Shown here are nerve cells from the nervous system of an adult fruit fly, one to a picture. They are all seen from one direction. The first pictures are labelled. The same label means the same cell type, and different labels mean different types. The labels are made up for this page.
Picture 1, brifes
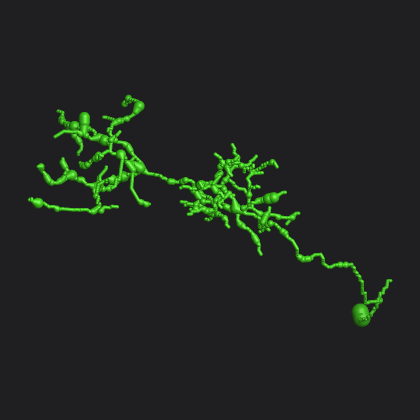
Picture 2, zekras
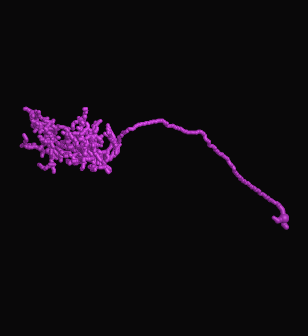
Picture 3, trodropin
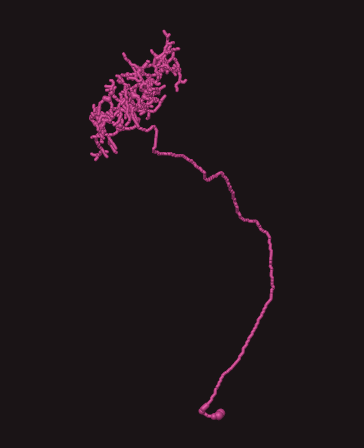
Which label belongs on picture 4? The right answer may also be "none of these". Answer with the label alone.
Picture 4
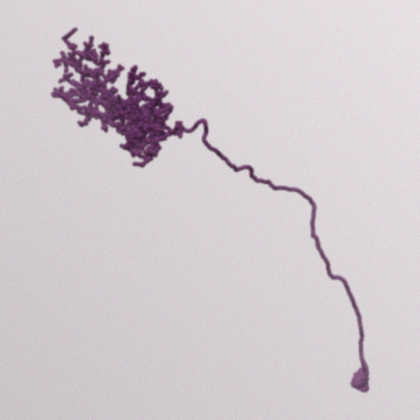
zekras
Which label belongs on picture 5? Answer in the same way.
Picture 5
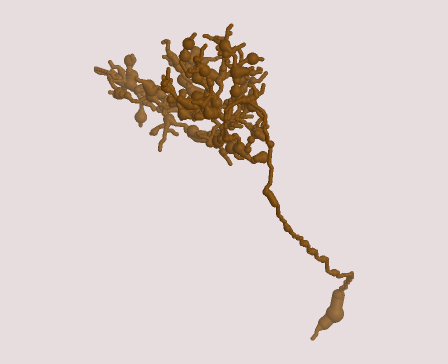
zekras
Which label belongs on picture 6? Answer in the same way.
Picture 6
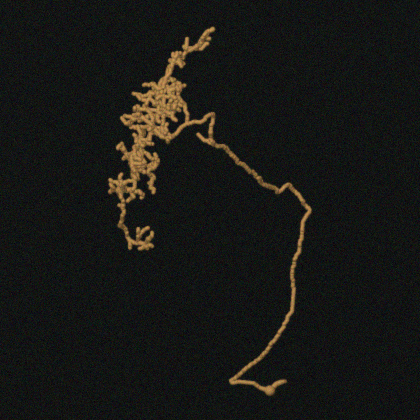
none of these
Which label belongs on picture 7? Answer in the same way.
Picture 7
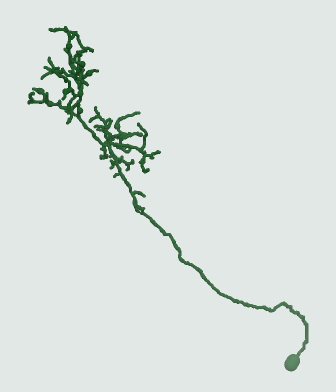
brifes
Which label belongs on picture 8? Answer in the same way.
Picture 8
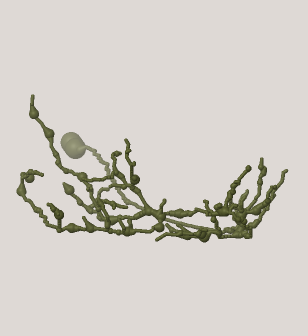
brifes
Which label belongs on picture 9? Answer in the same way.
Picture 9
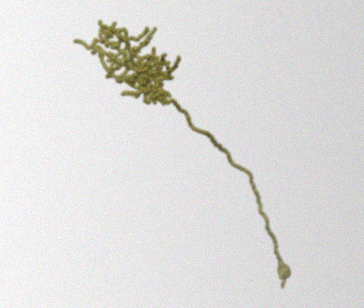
zekras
